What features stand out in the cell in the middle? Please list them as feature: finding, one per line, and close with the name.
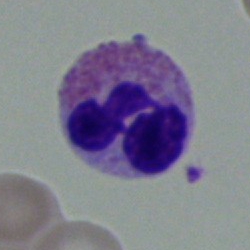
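Nucleus position: mainly in the lower half of the cell
Chromatin: dark purple and dense
Granules: pinkish-purple, filling the cytoplasm above the nucleus
Cell edge: a small purple bleb protruding at the top
Name: eosinophil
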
